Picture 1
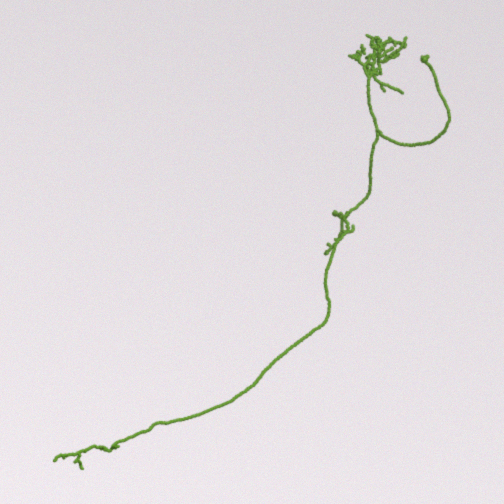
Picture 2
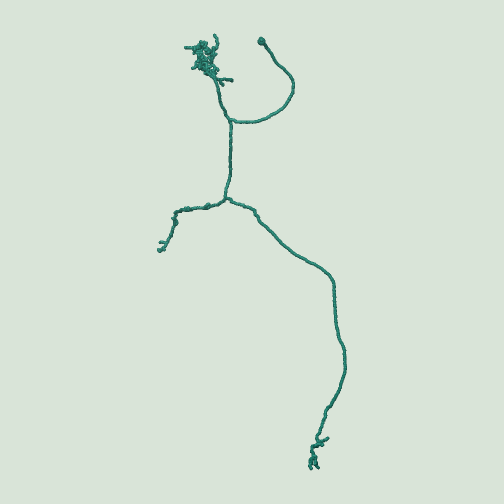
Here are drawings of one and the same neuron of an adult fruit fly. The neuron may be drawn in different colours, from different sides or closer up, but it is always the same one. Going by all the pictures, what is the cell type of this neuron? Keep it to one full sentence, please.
The cell type carried by this neuron is DNge094.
